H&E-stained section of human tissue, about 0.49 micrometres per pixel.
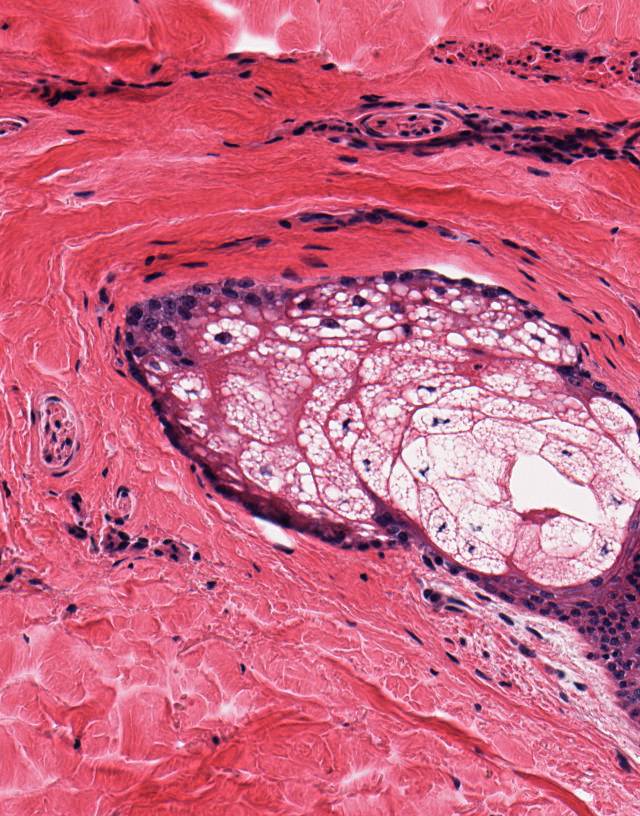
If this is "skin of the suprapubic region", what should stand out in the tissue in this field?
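This field from skin of the suprapubic region is centred on a single oval lobule of pale cells, surrounded by dense pink fibrous tissue.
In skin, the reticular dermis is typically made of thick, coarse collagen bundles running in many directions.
The dense pink fibrous tissue surrounding the lobule goes with this. Most lobule cells look foamy, their cytoplasm filled with many small clear vacuoles, with small dark nuclei near the middle. A thin rim of small, dark-staining cells with scant cytoplasm lines its outer edge.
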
